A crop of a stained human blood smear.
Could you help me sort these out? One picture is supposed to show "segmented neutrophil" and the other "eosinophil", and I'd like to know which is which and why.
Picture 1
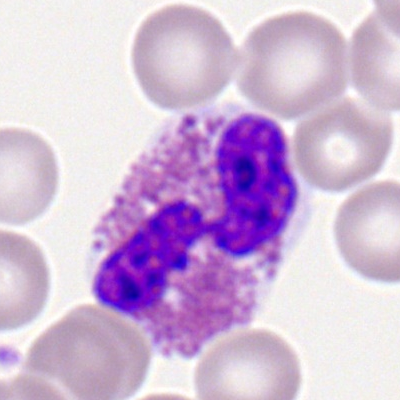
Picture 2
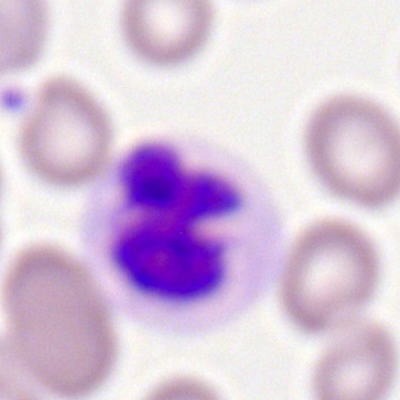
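Picture 1 shows the eosinophil; picture 2 shows the segmented neutrophil. Start with the nucleus in picture 1: it has two lobes, one at the upper right of the cell and one at the lower left.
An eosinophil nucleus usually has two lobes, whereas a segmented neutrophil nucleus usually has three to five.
Now the cytoplasm: in picture 1, coarse granules fill it throughout.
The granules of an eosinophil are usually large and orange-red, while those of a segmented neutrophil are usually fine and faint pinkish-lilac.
In picture 2, the cytoplasm is plentiful and pale lilac-pink, without vacuoles. The outlines differ too: oval and smooth in picture 1, round and smooth in picture 2.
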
